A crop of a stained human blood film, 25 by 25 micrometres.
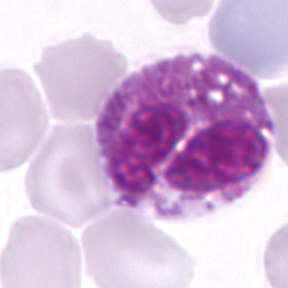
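Eosinophil here in the middle of the smear; you can see its nucleus split into two lobes. The chromatin is dense and deep purple, clumped in a coarse pattern, and neither lobe shows a nucleolus. Note the reddish-purple granules as well.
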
